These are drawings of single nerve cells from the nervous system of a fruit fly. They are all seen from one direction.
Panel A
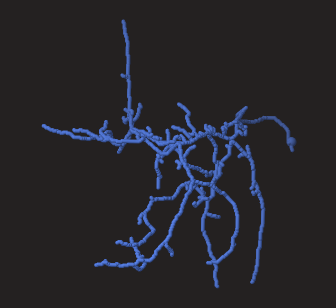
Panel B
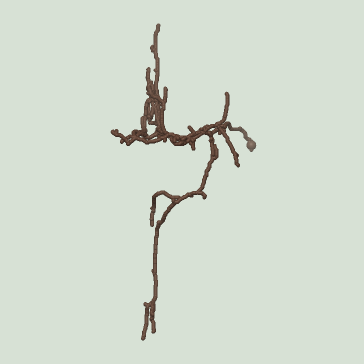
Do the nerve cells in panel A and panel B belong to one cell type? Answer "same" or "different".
same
